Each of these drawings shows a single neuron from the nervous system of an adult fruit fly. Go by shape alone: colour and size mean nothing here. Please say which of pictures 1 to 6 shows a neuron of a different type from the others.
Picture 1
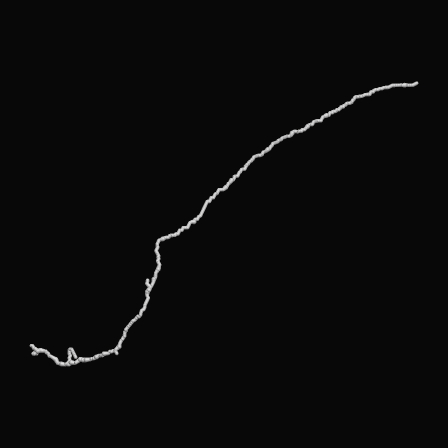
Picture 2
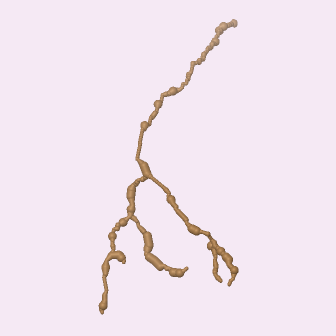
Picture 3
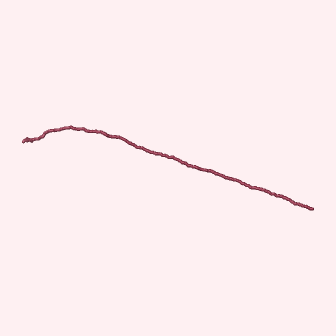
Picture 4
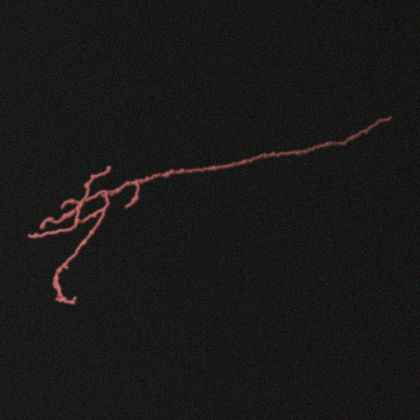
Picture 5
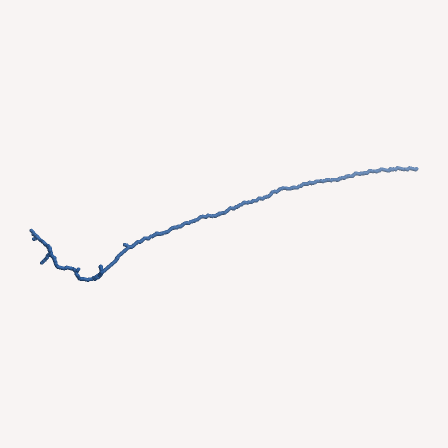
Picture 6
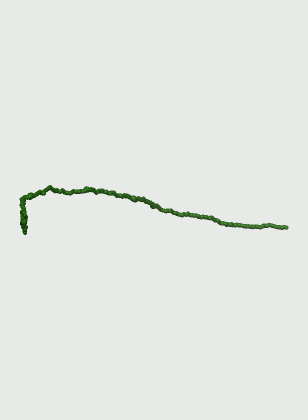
Picture 2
